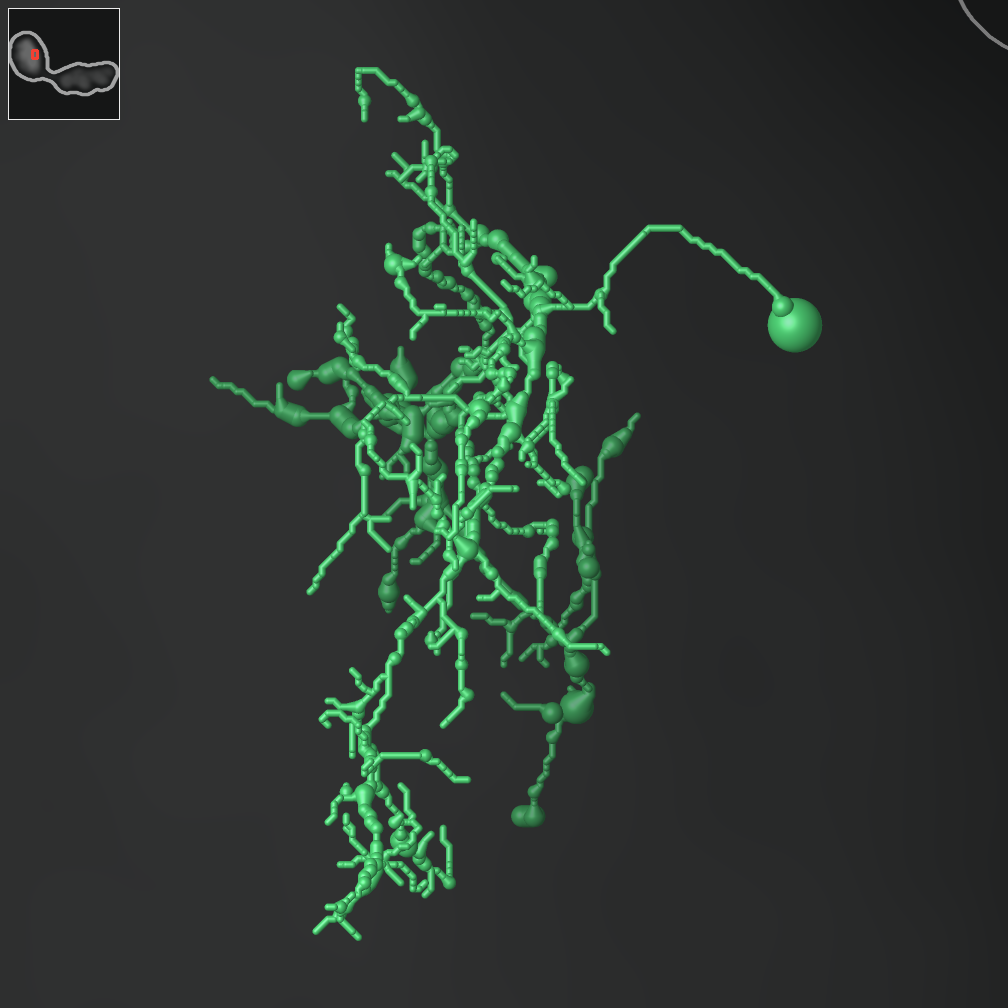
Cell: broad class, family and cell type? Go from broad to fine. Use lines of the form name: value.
broad class: central-brain intrinsic neuron
family: hemilineage DM6_posterior
cell type: PS283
